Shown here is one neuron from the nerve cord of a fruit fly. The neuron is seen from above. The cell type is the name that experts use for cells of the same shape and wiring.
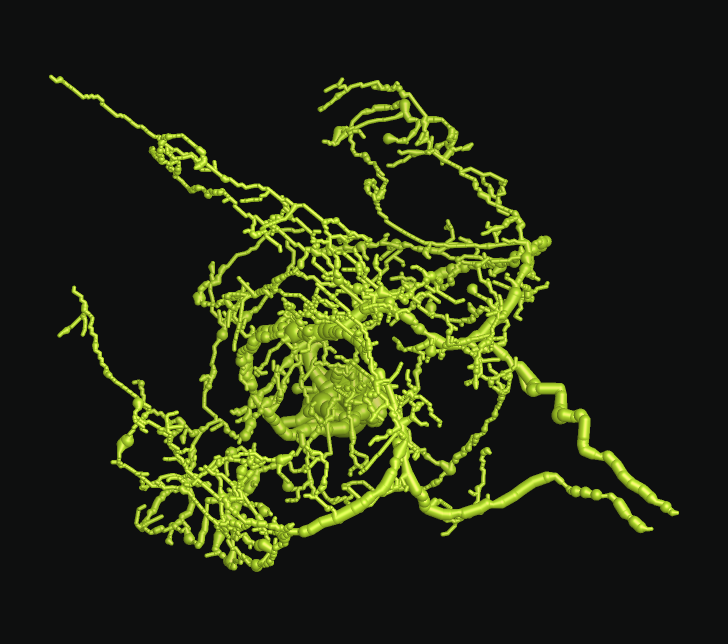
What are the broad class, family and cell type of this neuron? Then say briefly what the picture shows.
Its broad class is motor neuron of the nerve cord. The family is MNad. It is of cell type MNad50. The picture shows more than a hundred branch ends. As drawn here it is wider than it is tall.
